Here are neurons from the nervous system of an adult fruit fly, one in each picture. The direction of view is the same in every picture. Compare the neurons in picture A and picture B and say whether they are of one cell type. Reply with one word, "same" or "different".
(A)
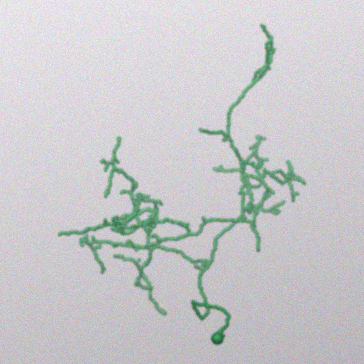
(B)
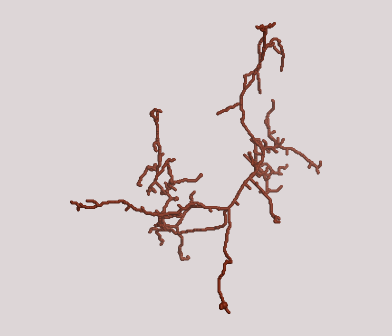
same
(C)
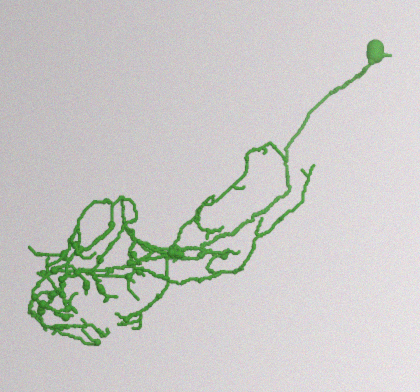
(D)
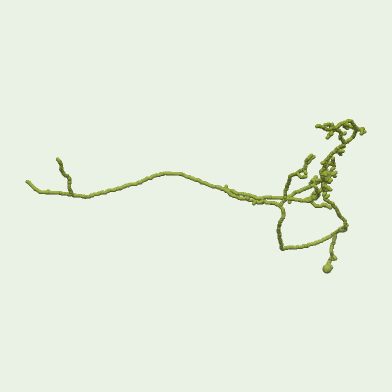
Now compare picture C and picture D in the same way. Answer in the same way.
different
